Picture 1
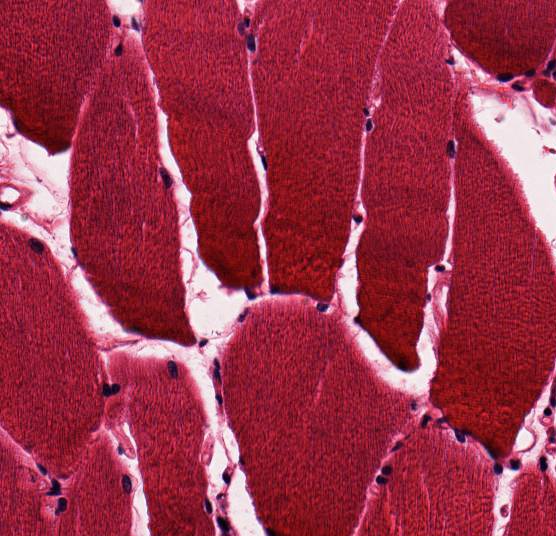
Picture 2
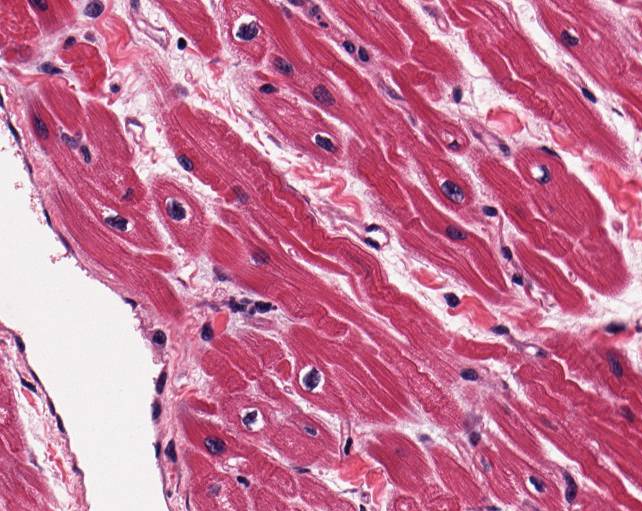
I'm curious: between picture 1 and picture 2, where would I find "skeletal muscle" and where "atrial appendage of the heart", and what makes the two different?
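Look at picture 1 first: that is skeletal muscle, and picture 2 is the atrial appendage of the heart. In the skeletal muscle, notice how the nuclei sit at the edges of the fibres, just beneath the surface, and none lie in the centres; they are small, dark, and flattened or oval. The cytoplasm stains an even, deep red, and there are no fat cells. Turn to the atrial field: elongated fibres run diagonally from upper left toward lower right, and several branch and join their neighbours. Several of its central nuclei sit within a pale, clear halo. Between the fibres run thin strands of loose, pale connective tissue with small, dark, elongated nuclei.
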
